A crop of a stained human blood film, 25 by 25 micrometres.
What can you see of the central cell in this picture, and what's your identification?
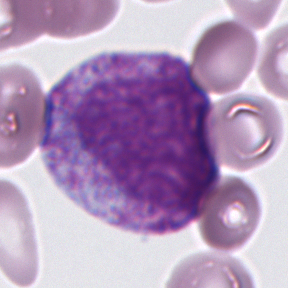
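First, the nucleus is one unlobed mass and fills most of the cell. Second, the cytoplasm forms a rim that is widest on the left side. Third, the chromatin is finely textured rather than coarsely clumped. The cell is an atypical promyelocyte.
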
